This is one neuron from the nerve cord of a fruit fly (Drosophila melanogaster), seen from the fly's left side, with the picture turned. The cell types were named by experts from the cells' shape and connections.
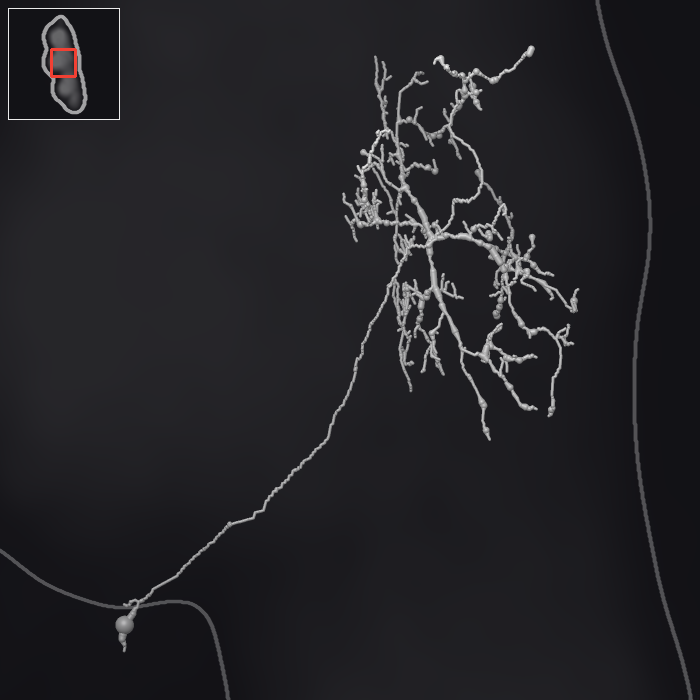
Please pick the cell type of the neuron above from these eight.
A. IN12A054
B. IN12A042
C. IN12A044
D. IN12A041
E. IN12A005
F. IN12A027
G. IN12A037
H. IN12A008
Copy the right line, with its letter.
A. IN12A054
